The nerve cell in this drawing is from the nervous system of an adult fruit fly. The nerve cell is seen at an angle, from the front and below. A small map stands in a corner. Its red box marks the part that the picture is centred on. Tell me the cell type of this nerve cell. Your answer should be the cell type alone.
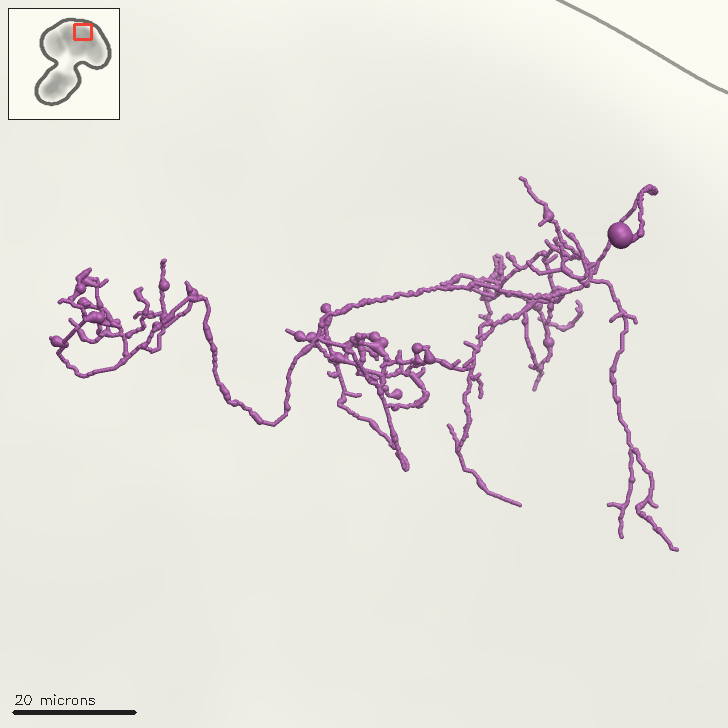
PAM05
